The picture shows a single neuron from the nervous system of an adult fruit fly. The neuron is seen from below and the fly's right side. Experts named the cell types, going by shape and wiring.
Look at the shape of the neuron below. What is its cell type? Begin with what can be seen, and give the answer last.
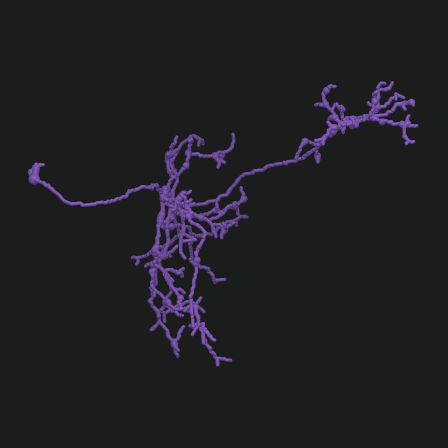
The cell body can be seen on the left of the picture. Dozens of branch ends can be seen. Its broad class is nerve-cord intrinsic neuron. The cell type is IN21A079.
